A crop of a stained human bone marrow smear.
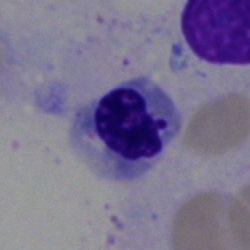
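Erythroblast in the middle of this stained bone marrow smear. Note the outline isn't smoothly round; it's irregular and somewhat angular. The nuclear chromatin is dark purple, dense and coarsely clumped. The cytoplasm is a pale blue-grey, with no distinct granules in it.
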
